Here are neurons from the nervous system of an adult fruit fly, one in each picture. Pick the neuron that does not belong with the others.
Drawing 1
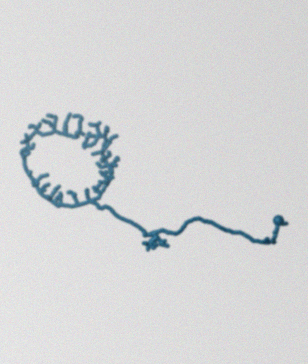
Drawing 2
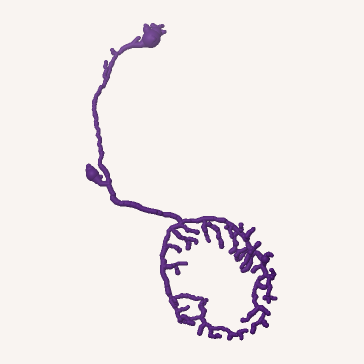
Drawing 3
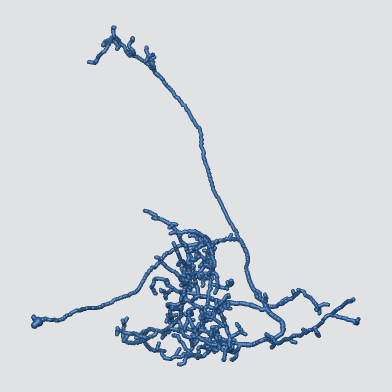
3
